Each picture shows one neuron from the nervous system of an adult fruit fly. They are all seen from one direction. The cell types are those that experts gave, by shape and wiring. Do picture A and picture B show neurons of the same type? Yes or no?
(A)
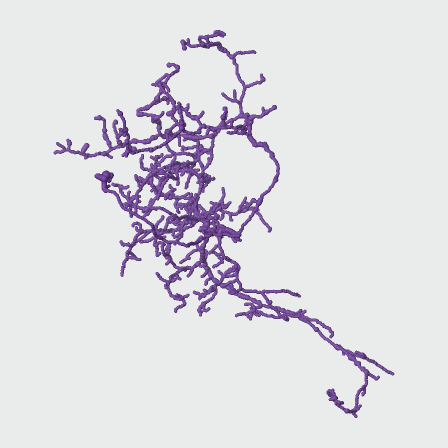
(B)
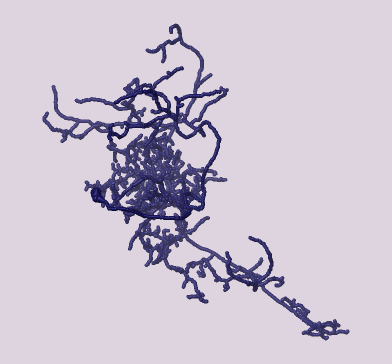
yes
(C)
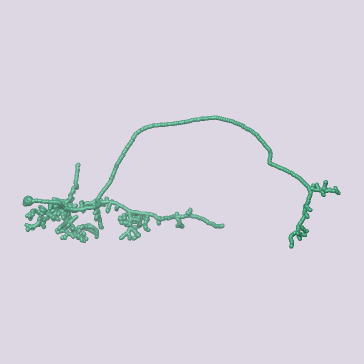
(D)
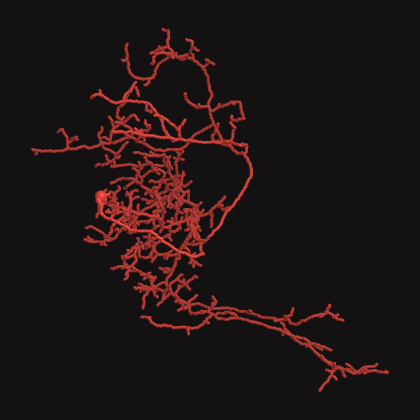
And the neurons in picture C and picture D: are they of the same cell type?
no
